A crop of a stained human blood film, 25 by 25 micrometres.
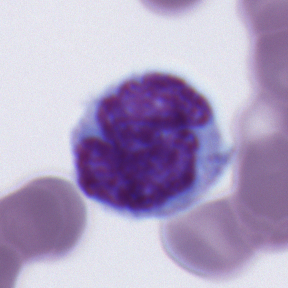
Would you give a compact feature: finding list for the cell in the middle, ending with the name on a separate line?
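Outline: roughly round, smooth edge
Size: about 13 micrometres across
Nucleus: irregular, split into lobes by deep folds
Nuclear share: about 80% of the cell's area
Cytoplasm: narrow rim, widest on the right side
Cytoplasm colour: pale blue
Name: monocyte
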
